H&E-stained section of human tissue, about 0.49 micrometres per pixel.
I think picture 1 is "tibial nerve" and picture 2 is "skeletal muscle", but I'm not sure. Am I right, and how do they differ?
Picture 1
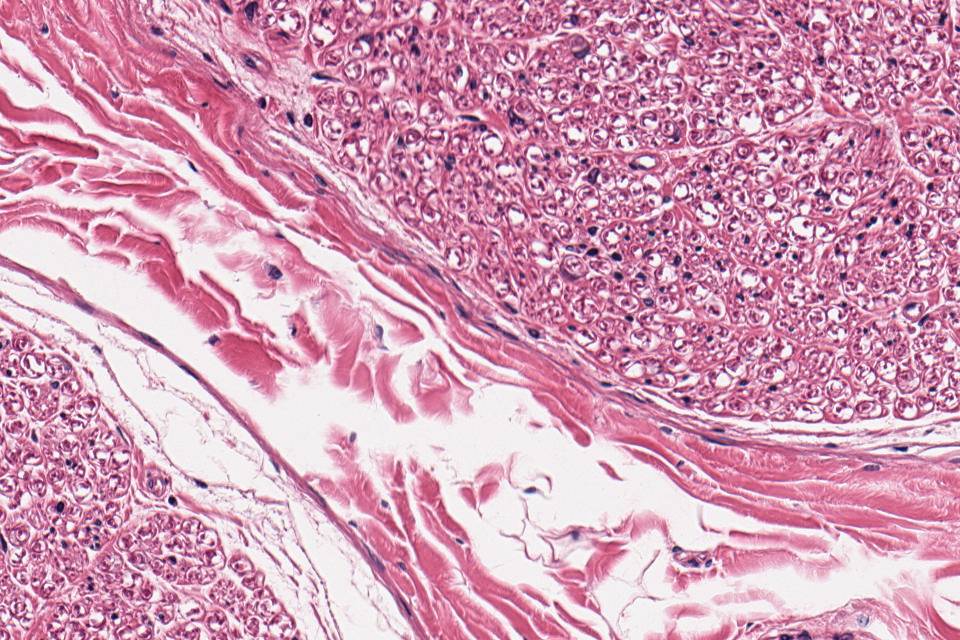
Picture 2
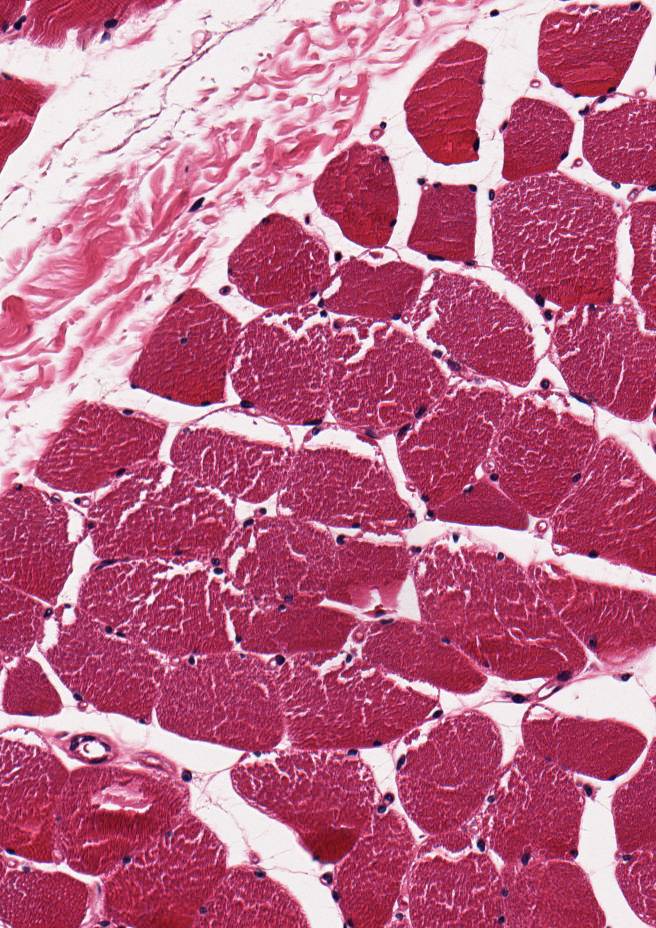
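Let's start with the names: picture 1 is tibial nerve, picture 2 is skeletal muscle. In the tibial nerve, two bundles of closely packed small round profiles sit upper right and lower left, split by a diagonal band of pink fibrous tissue. Each profile is a myelinated nerve fibre cut in cross-section: a small central pink dot inside a pale ring. Small dark nuclei between them are far fewer than the profiles. The dividing band is coarse, wavy eosinophilic collagen with sparse elongated nuclei. Now the skeletal muscle: its small dark nuclei sit at the fibre edges, just under the surface, and the fibre cytoplasm stains a deep red-pink. Its collagen is looser, a wavy pink band crossing the upper left corner.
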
